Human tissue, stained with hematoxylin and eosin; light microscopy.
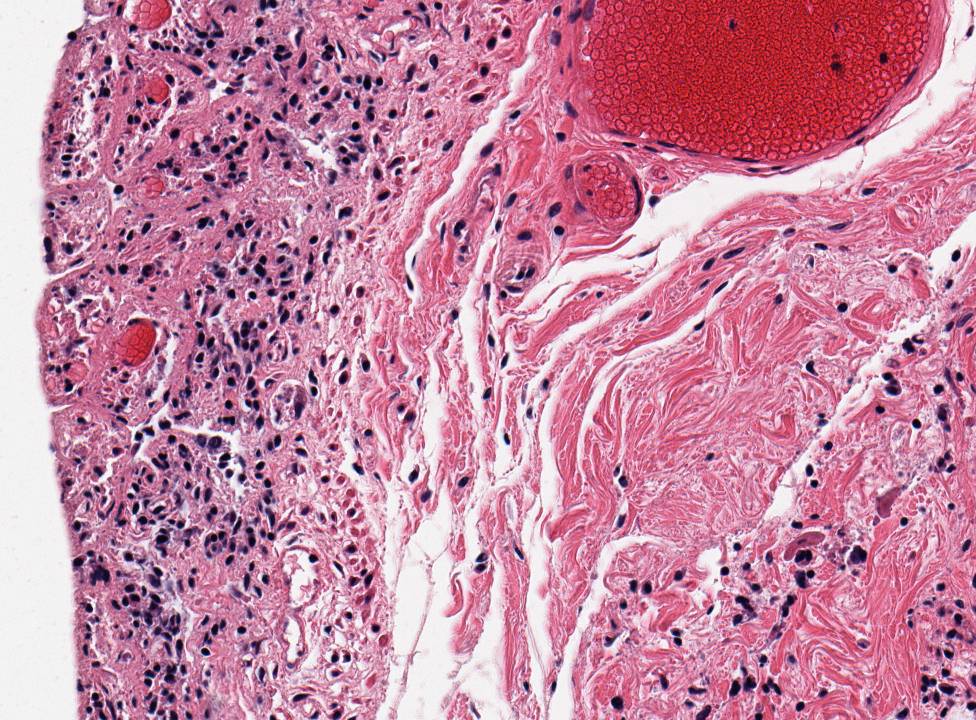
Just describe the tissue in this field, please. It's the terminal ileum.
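There's a densely cellular band occupying the left third, while the centre and right are paler, fibrous and less cellular. That left band is crowded with small, dark, round to oval nuclei scattered through loose pink tissue. Through the centre, wavy eosinophilic collagen bundles run roughly top to bottom, curving toward the upper right. Scattered among them are elongated, spindle-shaped nuclei lined up with the fibres.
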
